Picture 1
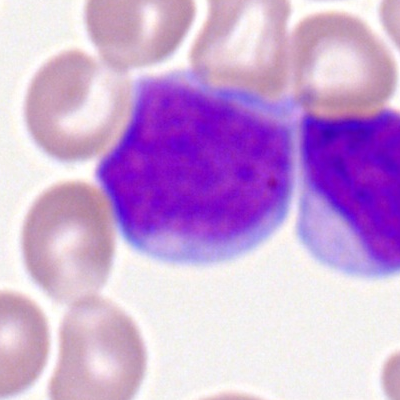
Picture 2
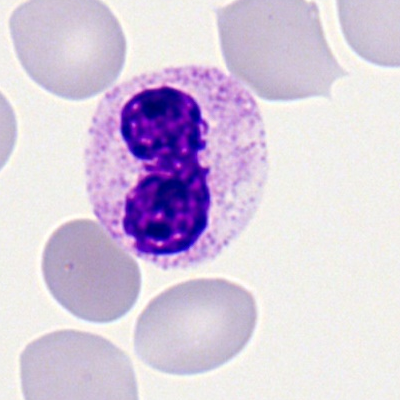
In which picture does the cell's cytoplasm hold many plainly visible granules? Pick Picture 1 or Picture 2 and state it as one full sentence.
Picture 2 has the cell with many visible granules in its cytoplasm.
